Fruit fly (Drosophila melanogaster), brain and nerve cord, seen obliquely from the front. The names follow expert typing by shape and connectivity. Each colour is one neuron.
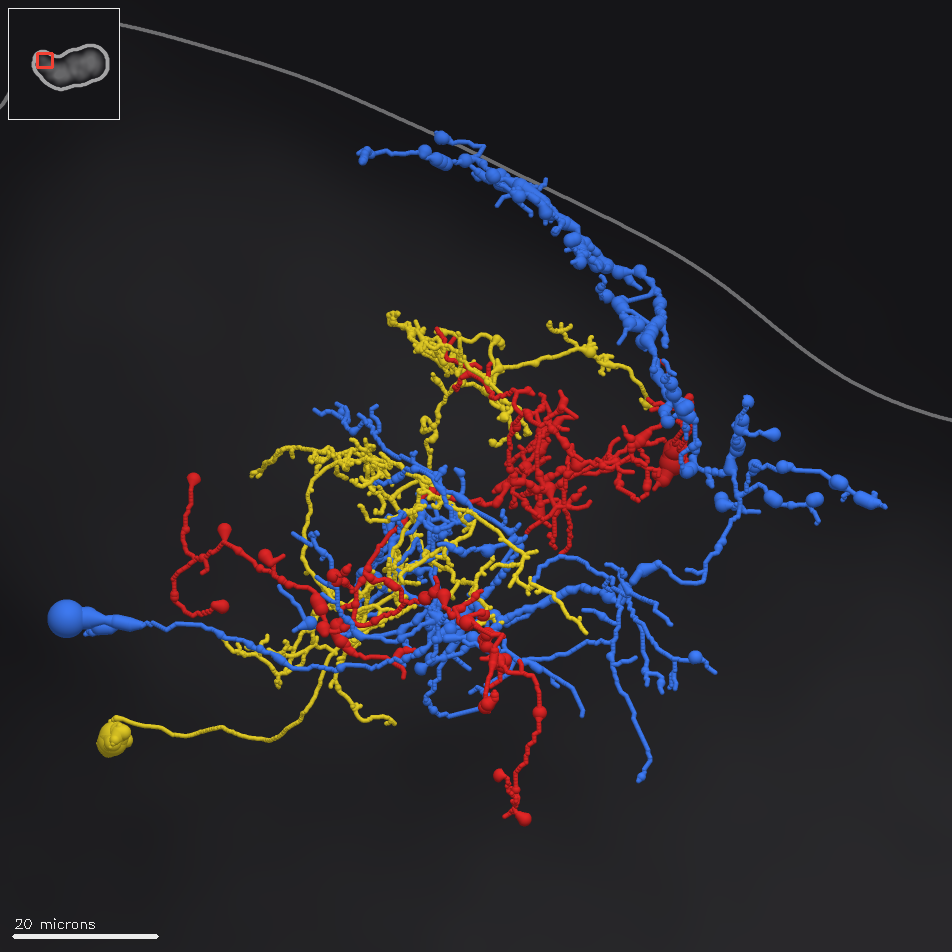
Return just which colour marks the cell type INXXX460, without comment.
red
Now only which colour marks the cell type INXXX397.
blue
